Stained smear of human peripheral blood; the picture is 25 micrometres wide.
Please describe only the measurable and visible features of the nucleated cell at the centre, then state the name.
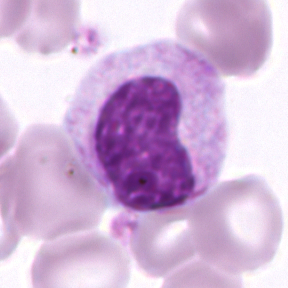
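Nucleus kidney-shaped, indentation on the right side, about 12 by 9 micrometres. Nucleus lies toward the bottom of the cell and fills about 50% of the cell's area. Outline smoothly rounded, no projections or blebs. Cytoplasm abundant, pale lilac-grey, with fine dust-like pinkish-violet granules scattered throughout. Cell: metamyelocyte.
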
